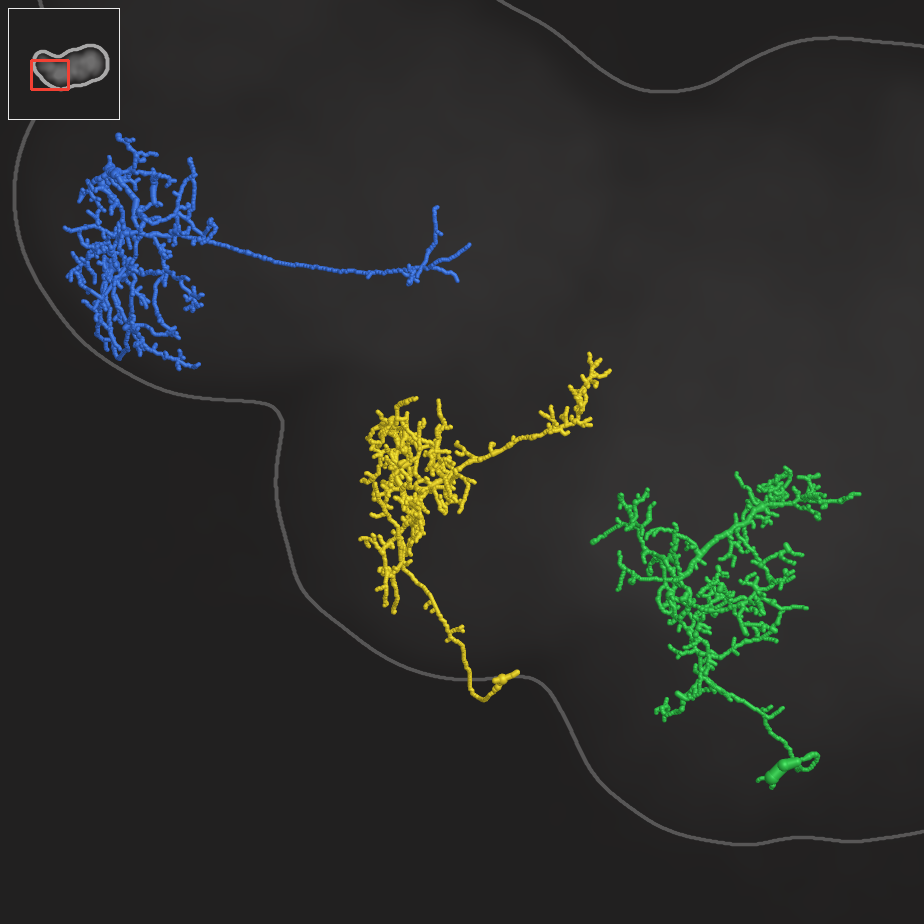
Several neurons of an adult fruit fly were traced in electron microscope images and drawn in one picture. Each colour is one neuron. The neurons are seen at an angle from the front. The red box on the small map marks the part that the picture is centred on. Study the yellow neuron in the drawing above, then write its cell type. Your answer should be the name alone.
IN13A042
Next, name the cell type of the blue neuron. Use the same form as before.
IN13A045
